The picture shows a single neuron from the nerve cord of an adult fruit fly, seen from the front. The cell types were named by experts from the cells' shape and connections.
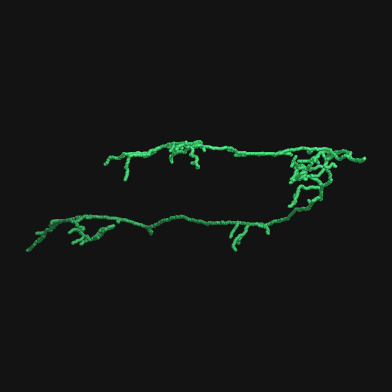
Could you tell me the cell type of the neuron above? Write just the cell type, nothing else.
DNg76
